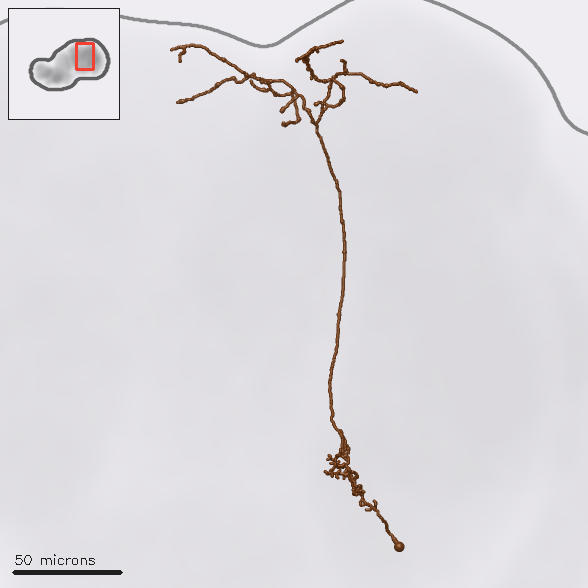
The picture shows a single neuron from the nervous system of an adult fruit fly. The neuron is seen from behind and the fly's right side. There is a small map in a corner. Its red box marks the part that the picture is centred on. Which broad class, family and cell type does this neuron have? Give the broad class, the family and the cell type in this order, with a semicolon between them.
central-brain intrinsic neuron; hemilineage FLAa3; CB1008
